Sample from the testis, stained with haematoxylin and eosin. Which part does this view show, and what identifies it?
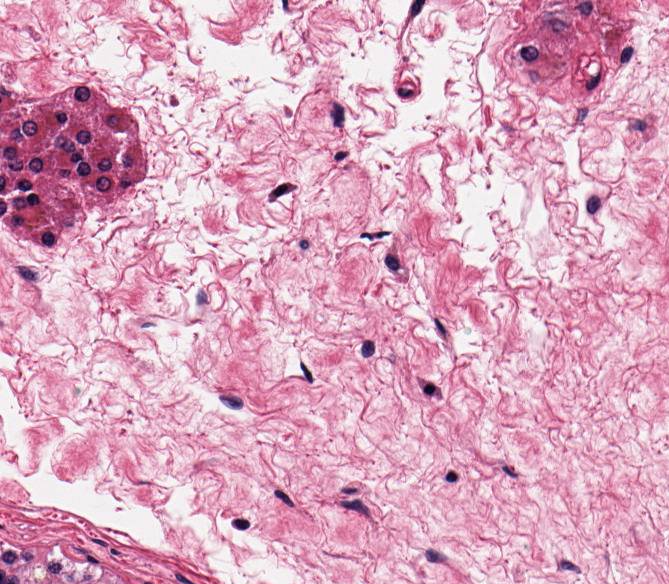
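What you're looking at is loose connective tissue. What settles it is the stroma: wavy pink collagen fibres with pale clear spaces between them across most of the field.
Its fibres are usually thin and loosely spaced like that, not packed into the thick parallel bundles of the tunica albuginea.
Nuclei are sparse and scattered singly, mostly small, dark and spindle-shaped or oval. Otherwise, a few larger cells with abundant pink cytoplasm cluster at the upper right corner, and a narrow band of denser pink fibres with elongated nuclei lines the bottom left.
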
